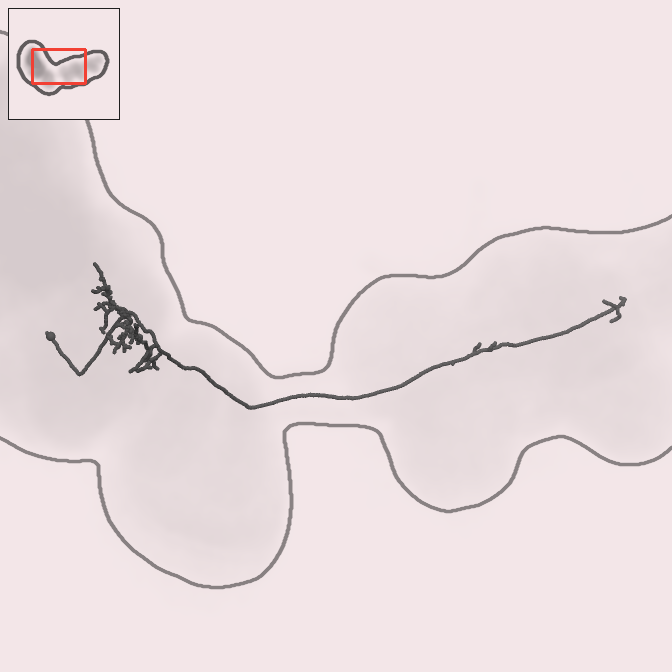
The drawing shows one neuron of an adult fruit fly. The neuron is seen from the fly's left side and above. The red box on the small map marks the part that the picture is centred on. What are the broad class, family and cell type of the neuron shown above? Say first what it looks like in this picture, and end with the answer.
The cell body can be seen on the left of the picture. As drawn here it is more than twice as wide as it is tall. It is a descending neuron. Its family is hemilineage LB6. Its cell type is DNg18_a.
